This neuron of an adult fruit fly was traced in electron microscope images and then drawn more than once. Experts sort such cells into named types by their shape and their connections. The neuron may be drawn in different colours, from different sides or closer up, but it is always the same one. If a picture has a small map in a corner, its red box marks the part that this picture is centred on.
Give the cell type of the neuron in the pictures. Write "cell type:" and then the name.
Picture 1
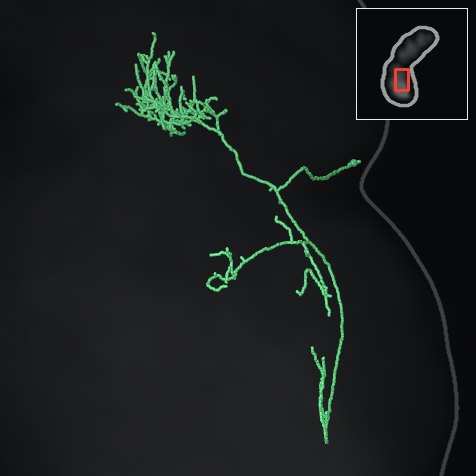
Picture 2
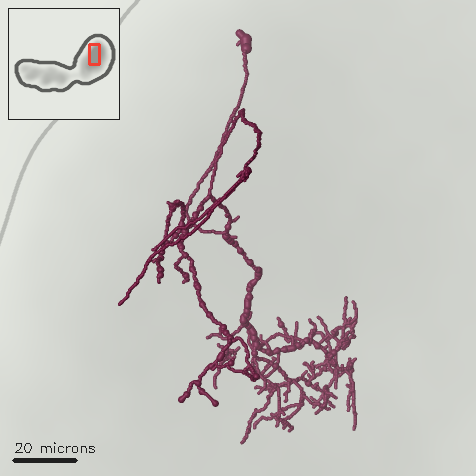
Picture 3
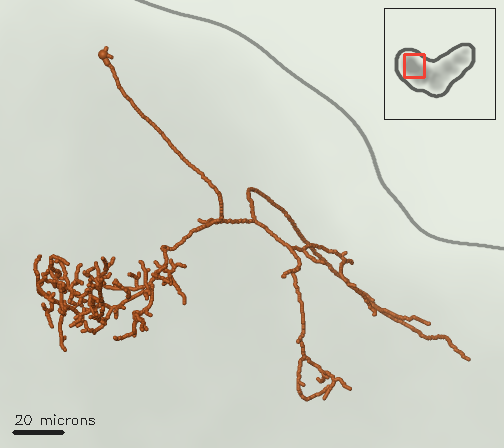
cell type: LC36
